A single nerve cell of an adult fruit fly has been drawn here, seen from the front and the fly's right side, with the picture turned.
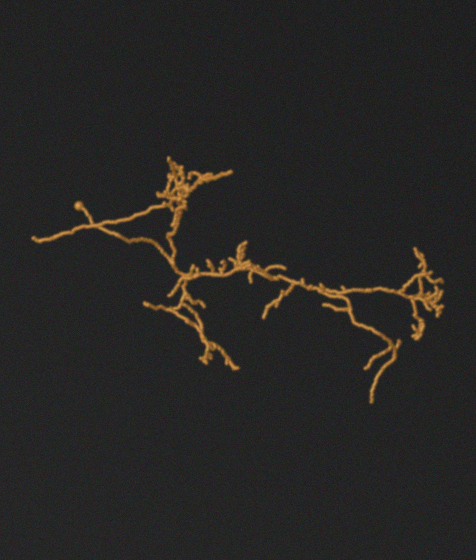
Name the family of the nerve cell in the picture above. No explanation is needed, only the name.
hemilineage DM3_dorso_lateral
